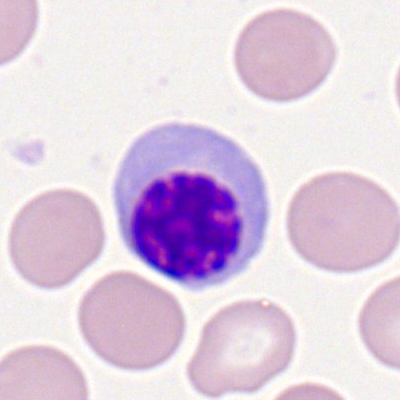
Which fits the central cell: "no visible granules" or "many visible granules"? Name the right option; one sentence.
There is no granule to be seen in the cytoplasm of this cell.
